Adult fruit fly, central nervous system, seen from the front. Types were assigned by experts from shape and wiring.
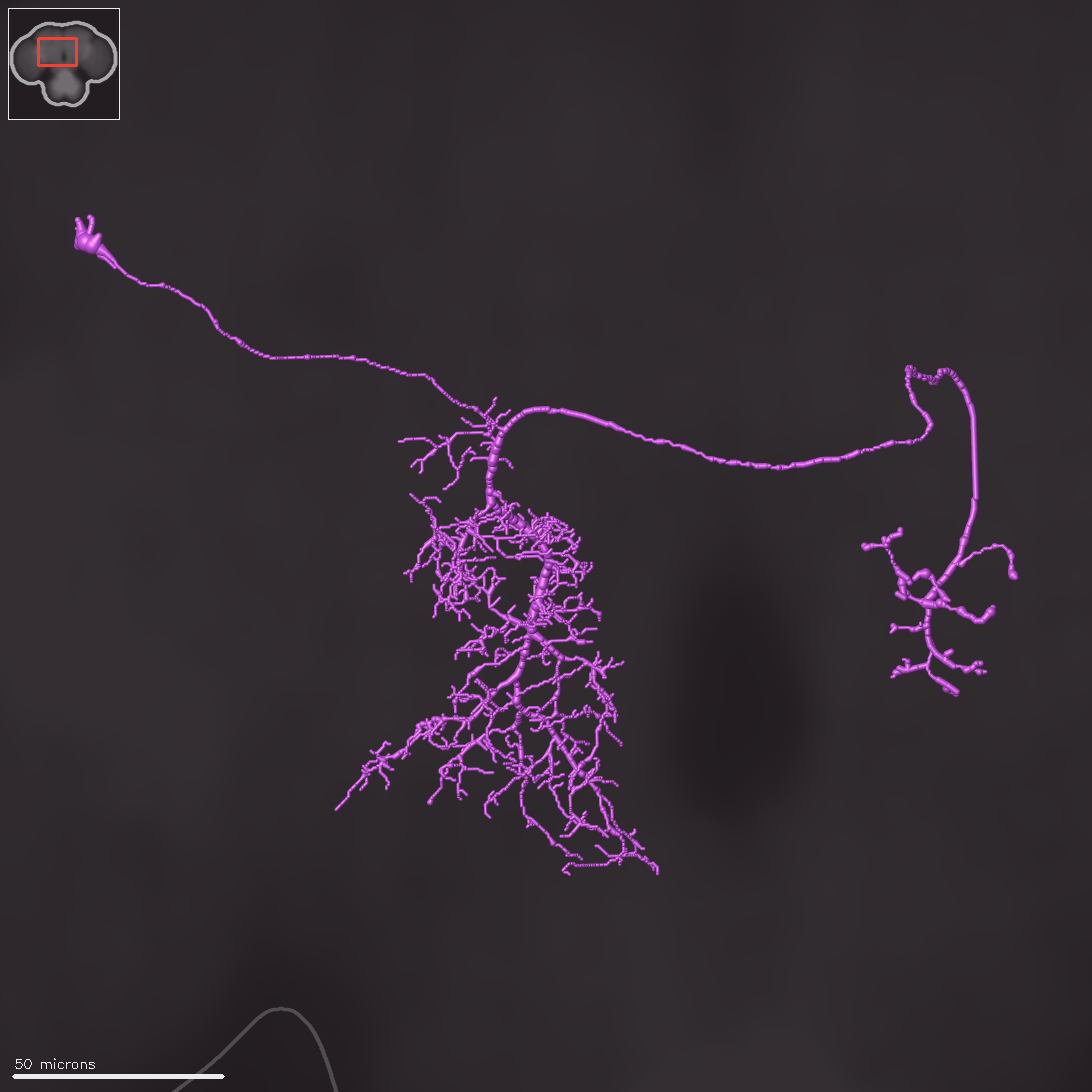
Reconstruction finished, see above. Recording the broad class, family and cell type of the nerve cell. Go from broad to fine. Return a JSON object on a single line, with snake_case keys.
{"broad_class": "central-brain intrinsic neuron", "family": "hemilineage AOTUv3_ventral", "cell_type": "PS080"}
